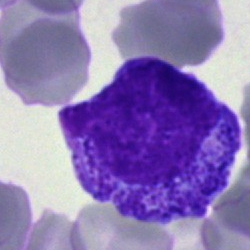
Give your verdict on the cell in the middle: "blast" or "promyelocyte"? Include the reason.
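This is a promyelocyte. Its cytoplasm contains granules, with pale spaces showing between them.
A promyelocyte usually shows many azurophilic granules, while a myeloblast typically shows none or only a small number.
The granules present in this cell therefore fit a promyelocyte rather than a blast. The outline is angular, with several straight edges and corners. A single unlobed nucleus fills the upper part, and the visible cytoplasm forms a crescent along the lower border.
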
